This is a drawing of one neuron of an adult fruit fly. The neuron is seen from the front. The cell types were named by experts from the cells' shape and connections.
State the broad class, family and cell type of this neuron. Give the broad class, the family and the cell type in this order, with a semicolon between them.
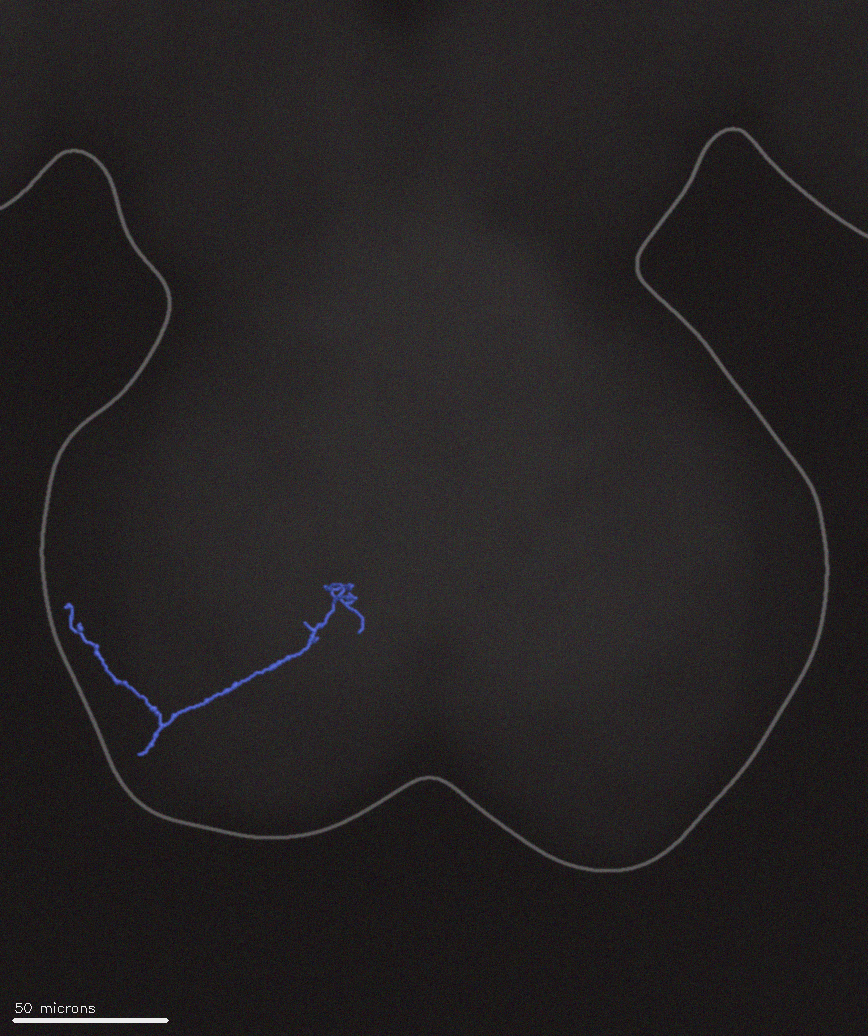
sensory neuron entering the nerve cord; class mechanosensory proprioceptive; SNpp59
